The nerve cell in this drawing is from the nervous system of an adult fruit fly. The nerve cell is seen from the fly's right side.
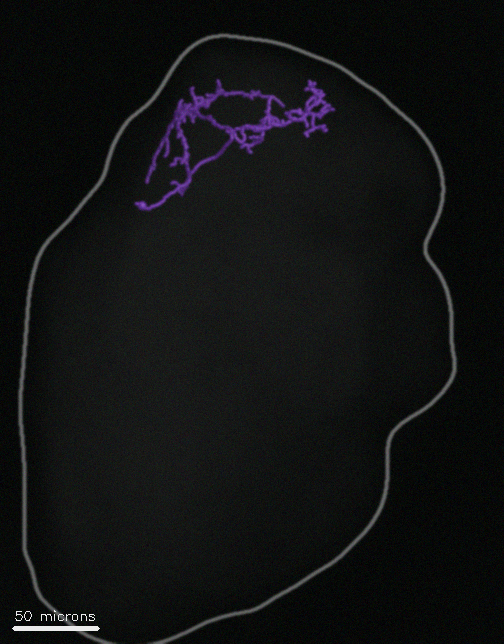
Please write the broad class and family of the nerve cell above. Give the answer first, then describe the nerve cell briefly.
This is a central-brain intrinsic neuron. The family is hemilineage DM4_dorsal. From left to right in the picture it spans about 120 microns. In this view it is wider than it is tall.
